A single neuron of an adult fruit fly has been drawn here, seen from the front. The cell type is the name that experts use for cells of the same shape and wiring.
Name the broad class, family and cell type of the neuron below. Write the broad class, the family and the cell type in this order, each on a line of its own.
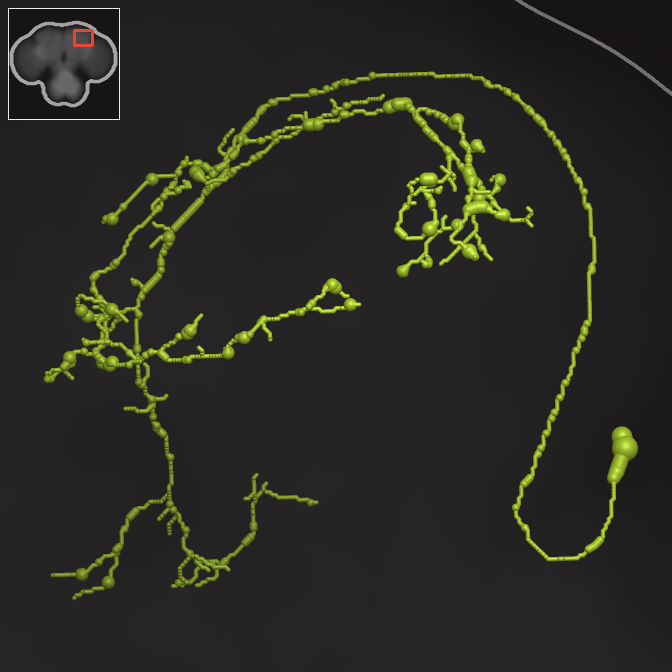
central-brain intrinsic neuron
hemilineage SLPav2
SLP082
